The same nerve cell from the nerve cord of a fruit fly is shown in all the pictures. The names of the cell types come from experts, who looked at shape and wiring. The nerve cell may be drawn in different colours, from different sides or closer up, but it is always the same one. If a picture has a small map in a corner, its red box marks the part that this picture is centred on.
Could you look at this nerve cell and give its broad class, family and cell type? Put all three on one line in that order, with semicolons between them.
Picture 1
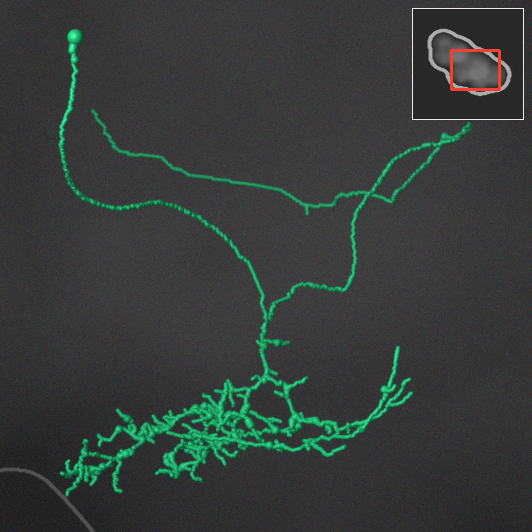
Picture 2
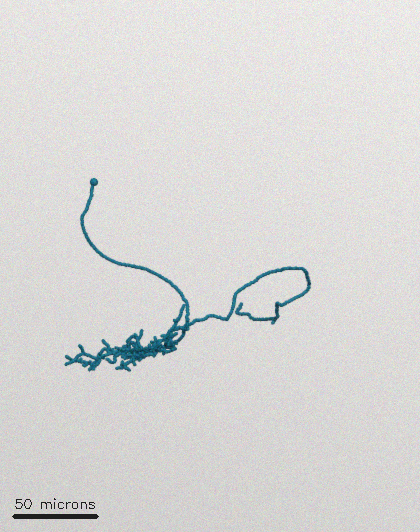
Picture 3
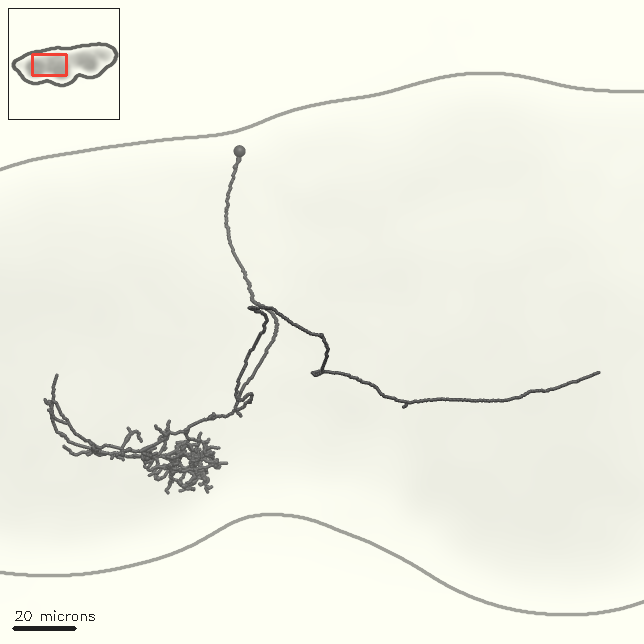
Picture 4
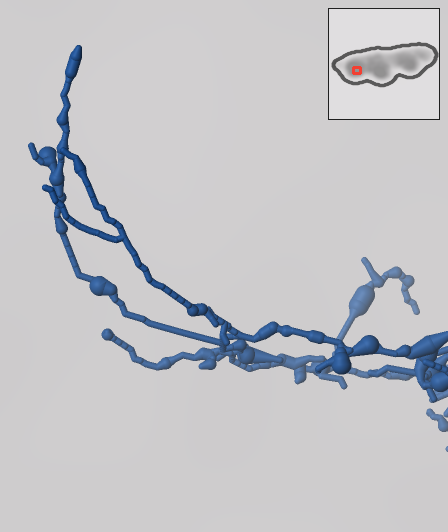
nerve-cord intrinsic neuron; hemilineage 23B; IN23B088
